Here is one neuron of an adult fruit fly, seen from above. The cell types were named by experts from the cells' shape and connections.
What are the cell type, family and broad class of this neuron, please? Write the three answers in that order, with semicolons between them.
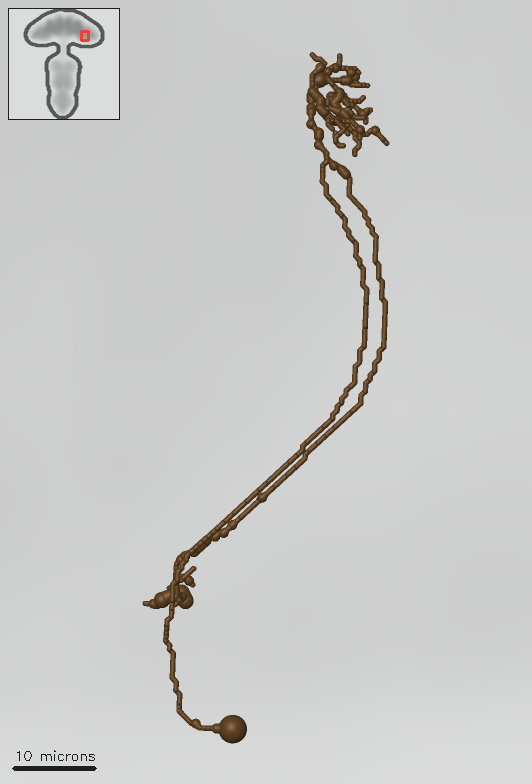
T4a; T; optic-lobe intrinsic neuron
